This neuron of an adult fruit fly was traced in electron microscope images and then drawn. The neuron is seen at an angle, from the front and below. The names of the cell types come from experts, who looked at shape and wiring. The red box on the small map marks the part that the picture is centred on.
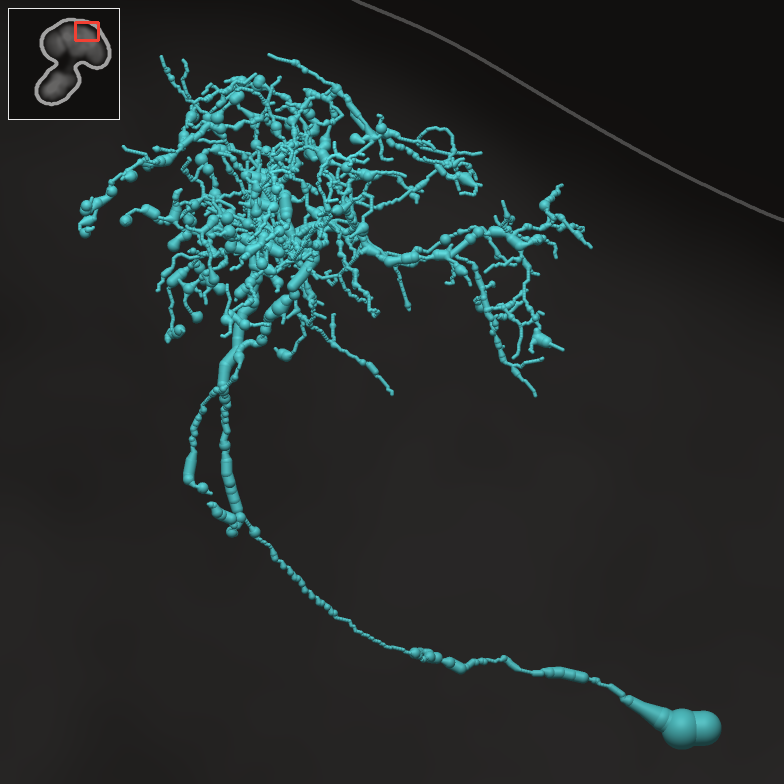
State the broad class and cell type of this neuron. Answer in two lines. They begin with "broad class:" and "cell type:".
broad class: central-brain intrinsic neuron
cell type: SMP190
